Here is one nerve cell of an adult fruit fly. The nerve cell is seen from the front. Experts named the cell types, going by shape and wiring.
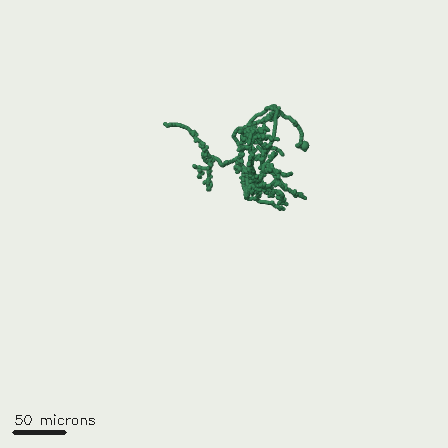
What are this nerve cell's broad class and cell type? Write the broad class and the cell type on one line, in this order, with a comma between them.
central-brain intrinsic neuron, ATL034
